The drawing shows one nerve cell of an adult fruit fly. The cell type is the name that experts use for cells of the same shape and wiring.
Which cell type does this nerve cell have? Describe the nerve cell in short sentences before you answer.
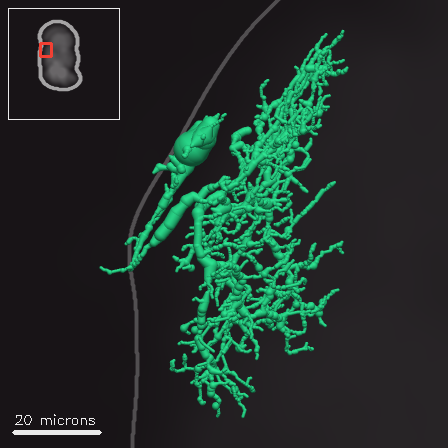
By the scale bar it is about 90 microns tall in this view. As drawn here it is taller than it is wide. It is a motor neuron of the brain. Its cell type is MN7.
